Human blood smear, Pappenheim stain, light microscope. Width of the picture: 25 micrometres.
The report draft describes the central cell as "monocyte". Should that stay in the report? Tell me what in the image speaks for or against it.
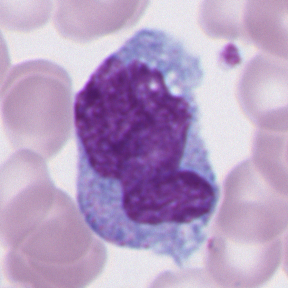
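Cytoplasm pale greyish blue, with a few small clear vacuoles near the upper right edge of the nucleus. Monocyte fits; metamyelocyte does not.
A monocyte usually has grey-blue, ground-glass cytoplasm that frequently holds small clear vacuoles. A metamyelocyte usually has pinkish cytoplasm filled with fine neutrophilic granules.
Fine, dust-like granules spread throughout the cytoplasm.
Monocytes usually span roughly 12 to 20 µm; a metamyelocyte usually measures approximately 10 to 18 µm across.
Cell about 20 by 12 micrometres: the long axis sits at the top of the monocyte span and beyond the metamyelocyte span, while the short axis fits both. Chromatin mottled, with paler gaps between darker strands.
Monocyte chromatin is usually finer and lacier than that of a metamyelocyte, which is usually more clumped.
Nucleus about 60% of cell area. Edge irregular and slightly ragged, not smoothly round.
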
